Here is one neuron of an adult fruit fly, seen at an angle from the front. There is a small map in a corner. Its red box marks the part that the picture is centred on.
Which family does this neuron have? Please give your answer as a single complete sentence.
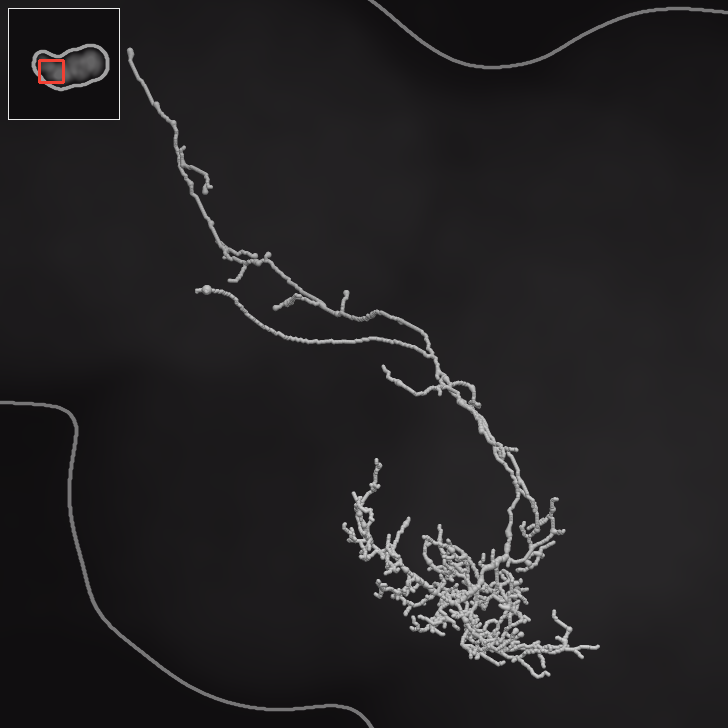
This neuron is designated as family hemilineage 11A.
